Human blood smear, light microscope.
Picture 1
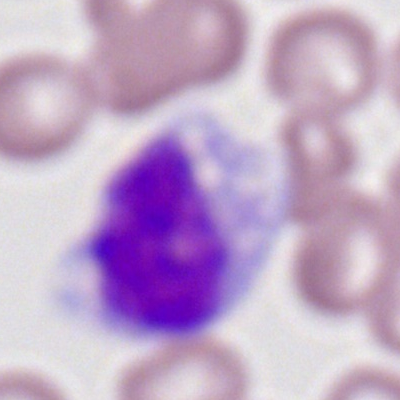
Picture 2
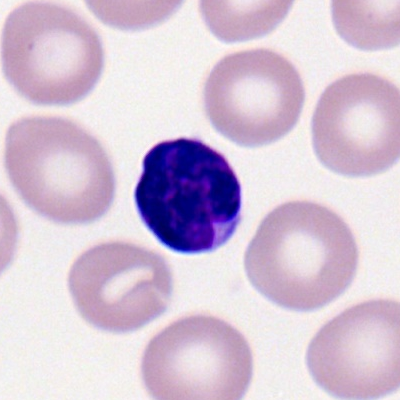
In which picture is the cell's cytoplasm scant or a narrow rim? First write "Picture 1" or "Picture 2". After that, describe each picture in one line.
Picture 2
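In picture 1: A broad area of cytoplasm extends on the upper right side of the nucleus.
In picture 2: The nucleus fills almost the whole cell.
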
